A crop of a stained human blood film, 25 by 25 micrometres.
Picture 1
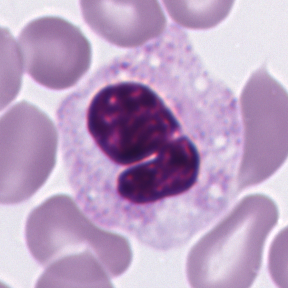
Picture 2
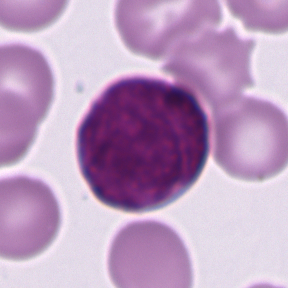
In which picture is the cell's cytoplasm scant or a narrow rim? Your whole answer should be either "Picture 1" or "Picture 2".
Picture 2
